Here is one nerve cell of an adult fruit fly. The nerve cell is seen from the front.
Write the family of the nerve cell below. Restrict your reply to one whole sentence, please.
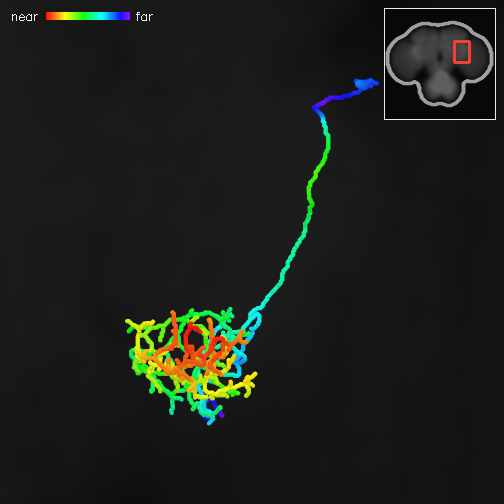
To family hemilineage VLPl4_anterior belongs this nerve cell.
